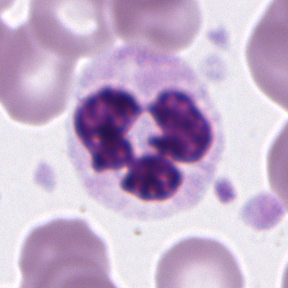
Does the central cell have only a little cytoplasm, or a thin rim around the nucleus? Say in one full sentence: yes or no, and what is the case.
No, the cell has plenty of cytoplasm around its nucleus.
